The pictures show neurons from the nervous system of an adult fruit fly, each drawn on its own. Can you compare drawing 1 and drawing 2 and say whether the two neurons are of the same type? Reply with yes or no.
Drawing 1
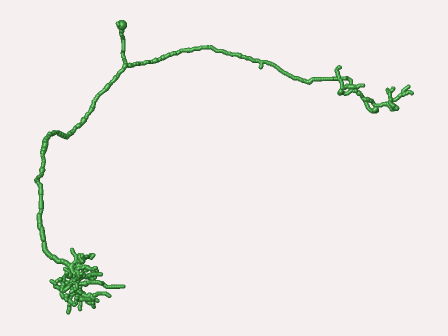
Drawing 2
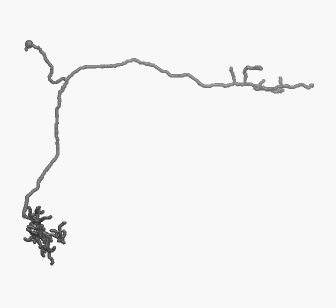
yes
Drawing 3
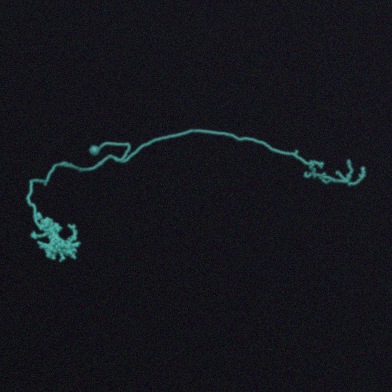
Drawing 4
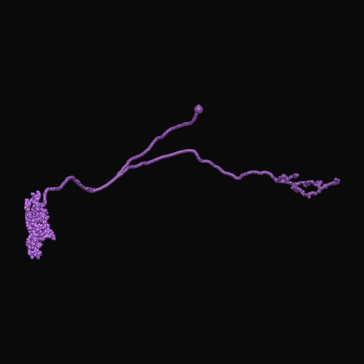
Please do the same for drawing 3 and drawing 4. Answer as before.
yes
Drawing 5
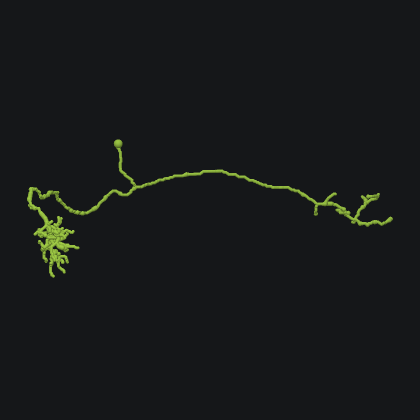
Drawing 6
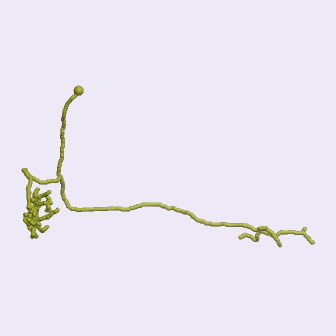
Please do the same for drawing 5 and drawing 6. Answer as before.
yes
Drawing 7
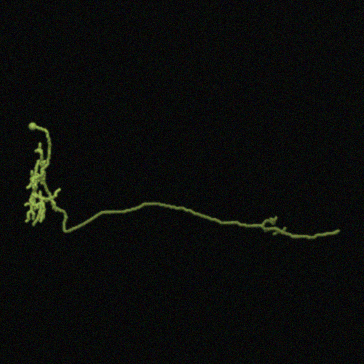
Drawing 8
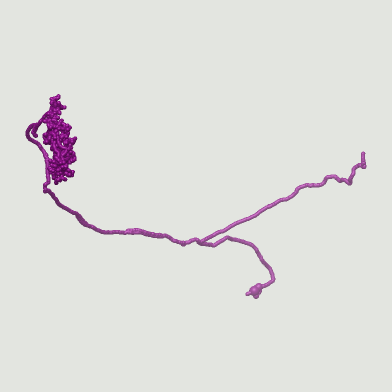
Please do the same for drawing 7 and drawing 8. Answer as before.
no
